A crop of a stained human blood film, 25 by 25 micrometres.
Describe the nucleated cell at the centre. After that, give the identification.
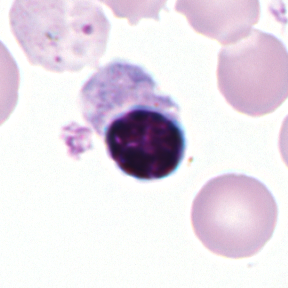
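Nucleus off-centre, toward lower right. Plentiful cytoplasm spreads from it toward upper left. No coarse coloured granules in cytoplasm. Outline irregular, not a smooth circle. Cell is a normoblast.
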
